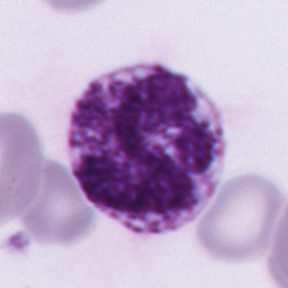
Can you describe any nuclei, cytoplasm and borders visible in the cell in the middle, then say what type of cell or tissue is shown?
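Let me see: the dark central mass is split by paler clefts into several lobes. Coarse dark purple granules lie over the nucleus, hiding much of its detail. Around it runs only a narrow pale rim of cytoplasm, with reddish-purple granules scattered along it at the cell border. So this is a basophil.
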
